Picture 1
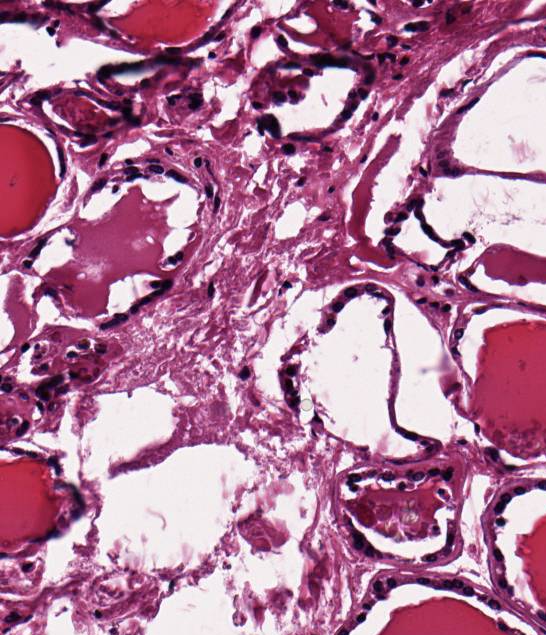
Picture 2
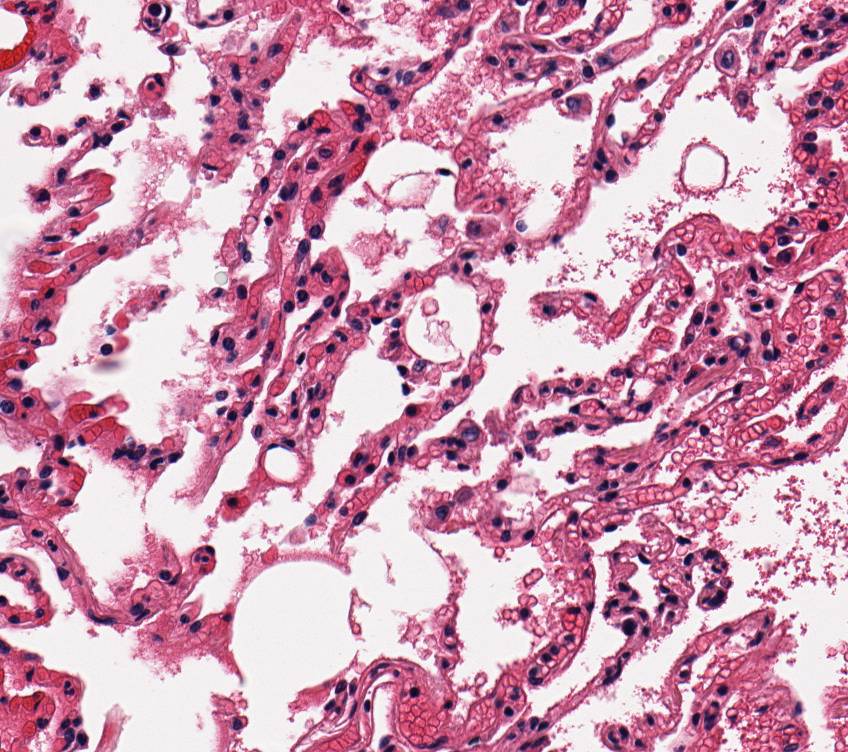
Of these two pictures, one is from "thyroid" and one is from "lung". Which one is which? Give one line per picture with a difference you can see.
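Picture 1 – thyroid. The field is made of rounded follicles of varying size, separated by a band of fibrous stroma running through the centre.
Picture 2 – lung. No glands, muscle bundles or fat cells are seen anywhere in the field.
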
